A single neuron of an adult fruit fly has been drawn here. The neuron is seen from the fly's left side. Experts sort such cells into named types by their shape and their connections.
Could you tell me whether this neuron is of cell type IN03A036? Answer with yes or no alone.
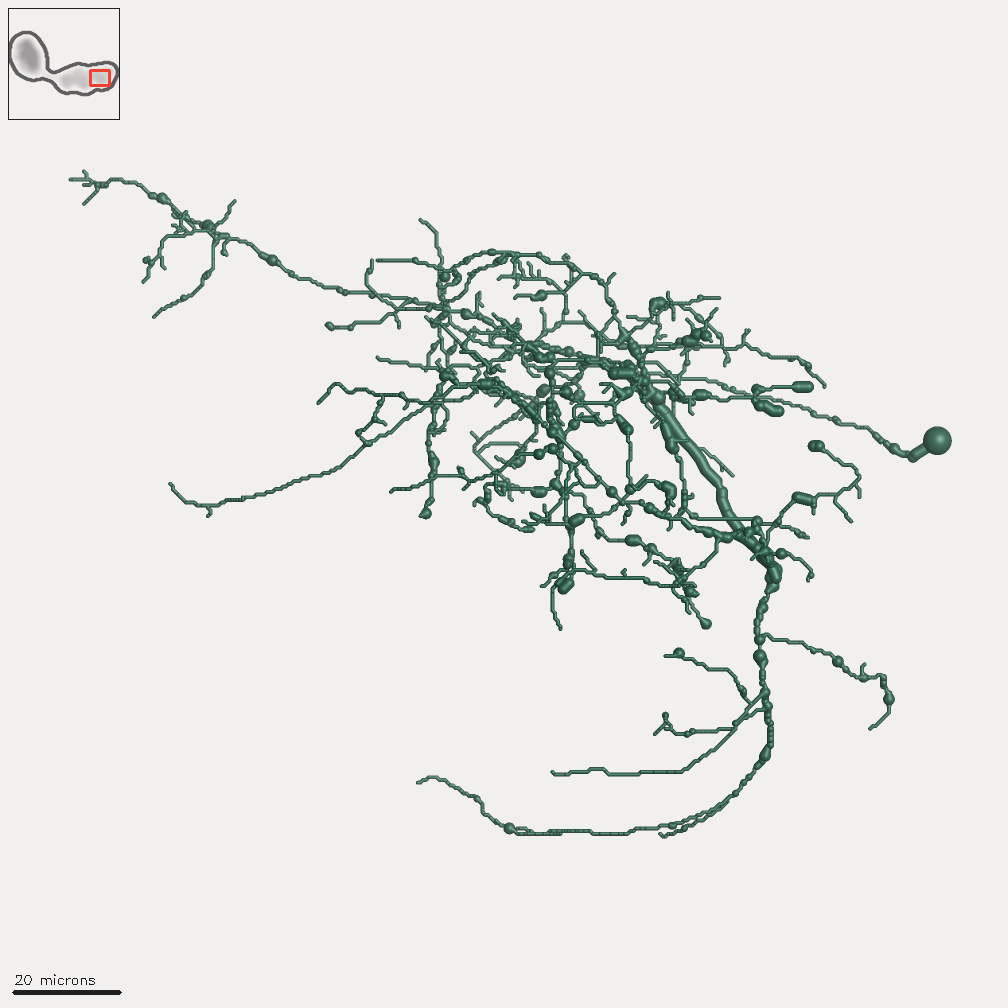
yes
